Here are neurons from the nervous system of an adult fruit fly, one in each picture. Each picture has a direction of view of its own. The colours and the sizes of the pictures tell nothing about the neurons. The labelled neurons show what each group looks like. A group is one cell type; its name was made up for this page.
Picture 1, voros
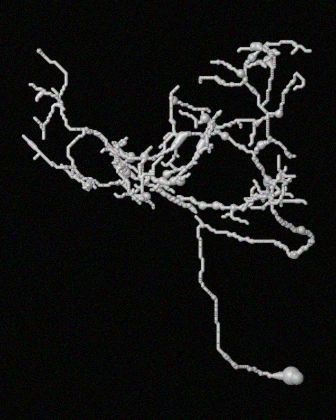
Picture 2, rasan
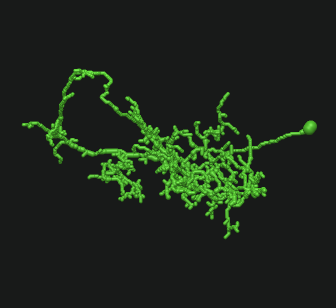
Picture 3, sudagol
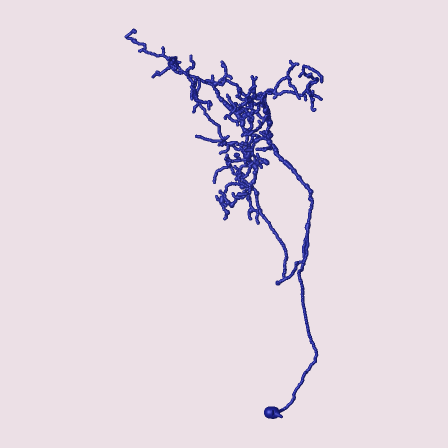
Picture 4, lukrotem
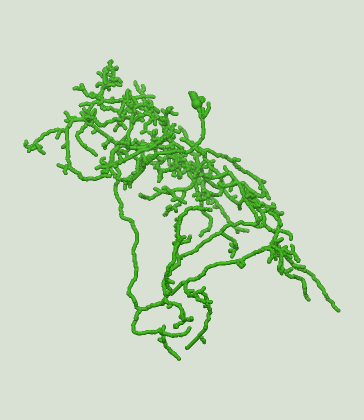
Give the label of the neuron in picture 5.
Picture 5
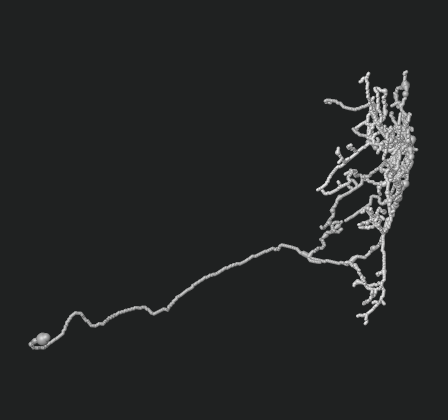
sudagol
